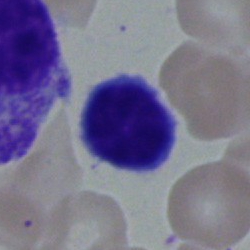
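Lymphocyte: the nucleus takes up nearly the whole cell, with dense chromatin stained deep blue-purple throughout. No nucleoli show, and there are no vacuoles in the cell either.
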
